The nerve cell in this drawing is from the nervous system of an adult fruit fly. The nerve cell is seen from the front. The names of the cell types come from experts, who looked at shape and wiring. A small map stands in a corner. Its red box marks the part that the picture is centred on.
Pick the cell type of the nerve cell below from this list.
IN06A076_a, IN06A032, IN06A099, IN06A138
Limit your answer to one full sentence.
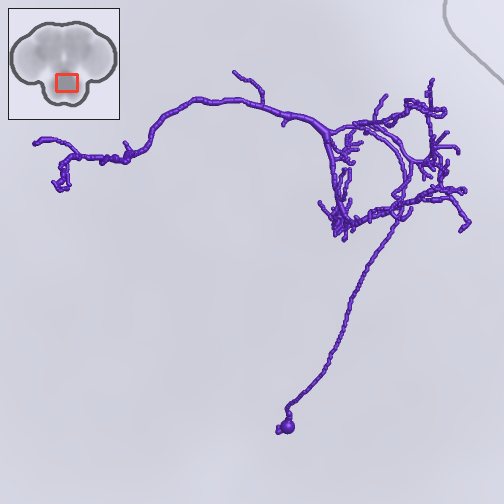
The nerve cell has IN06A032 as its cell type.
